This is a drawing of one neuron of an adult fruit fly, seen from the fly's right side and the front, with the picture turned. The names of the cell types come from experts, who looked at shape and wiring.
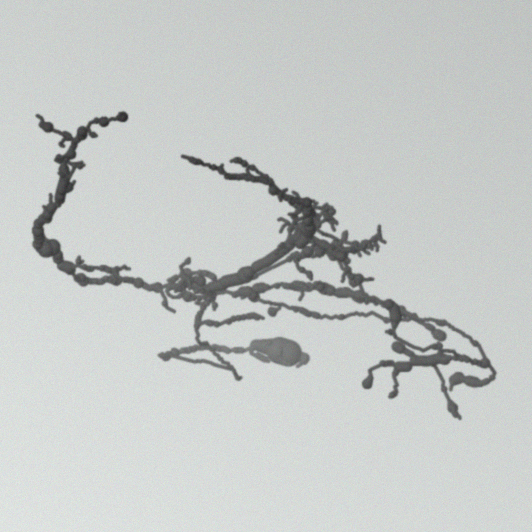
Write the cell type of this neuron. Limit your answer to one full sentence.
The neuron is typed under the name GNG232.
